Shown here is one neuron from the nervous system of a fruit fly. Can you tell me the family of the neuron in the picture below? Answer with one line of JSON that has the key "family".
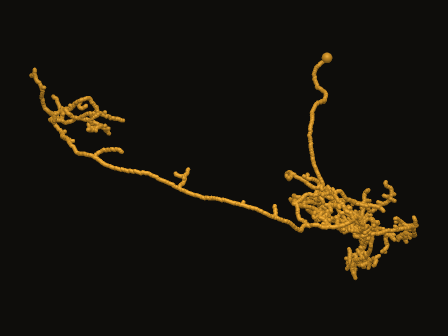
{"family": "hemilineage DM4_dorsal"}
